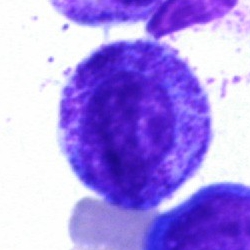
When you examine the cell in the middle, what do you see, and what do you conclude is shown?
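Cytoplasm forms a rim around the nucleus on all sides. Chromatin dark purple, finely textured, not clumped. Cytoplasm blue-purple, with fine purple granules scattered throughout. Name: promyelocyte.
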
